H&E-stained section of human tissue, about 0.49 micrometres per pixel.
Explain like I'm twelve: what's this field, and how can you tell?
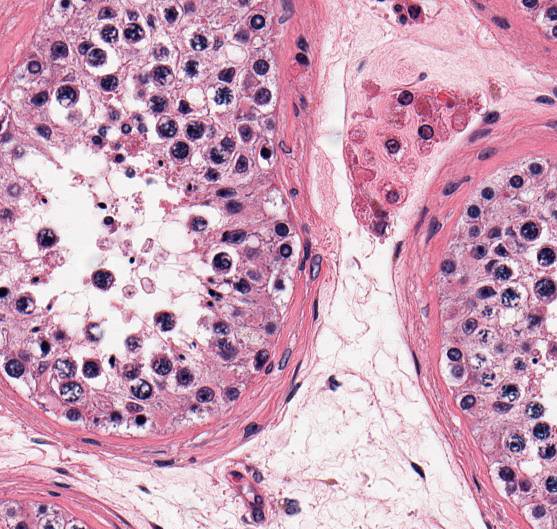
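To my eye, this is seminiferous tubule. I count two large rounded tubules, one filling most of the left half and one cut by the right edge, with a wedge of interstitial tissue between them mid-field. They are filled with many layers of round cells, many being spermatocytes with large nuclei of coarse, clumped, thread-like chromatin.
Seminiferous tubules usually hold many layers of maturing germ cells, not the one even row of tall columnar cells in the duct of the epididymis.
Many germ cells also have a rim of pale, clear cytoplasm around the nucleus.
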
